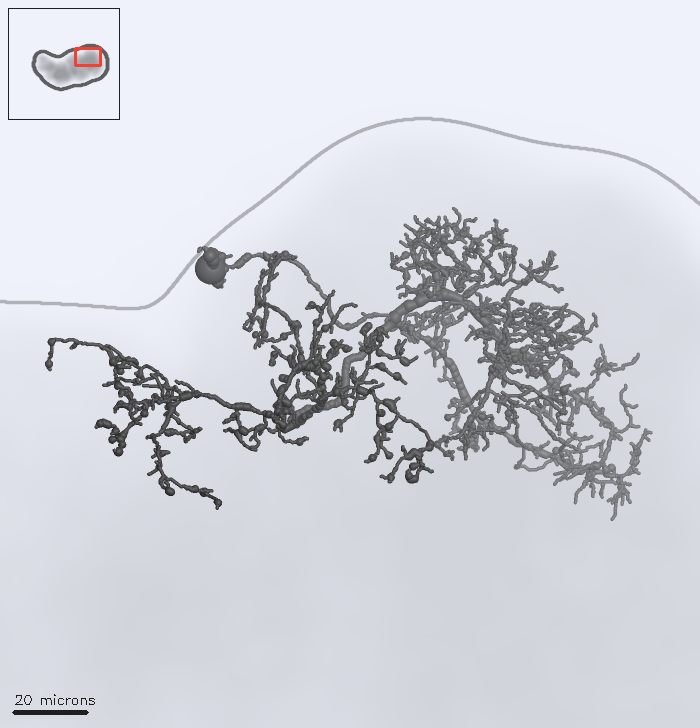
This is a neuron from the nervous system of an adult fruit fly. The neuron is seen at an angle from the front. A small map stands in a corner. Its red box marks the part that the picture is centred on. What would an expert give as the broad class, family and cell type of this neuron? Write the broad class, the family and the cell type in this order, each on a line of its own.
central-brain intrinsic neuron
hemilineage SLPpm3
SMP551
